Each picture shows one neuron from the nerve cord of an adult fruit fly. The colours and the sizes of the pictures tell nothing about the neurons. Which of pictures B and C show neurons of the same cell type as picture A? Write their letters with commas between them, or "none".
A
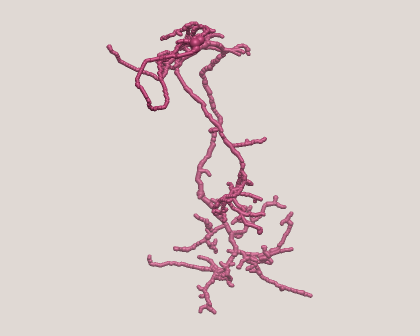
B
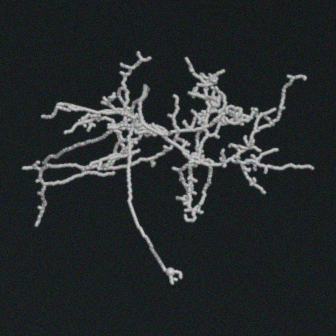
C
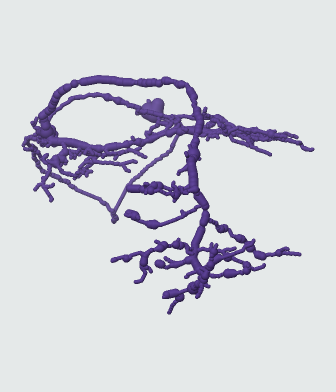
C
